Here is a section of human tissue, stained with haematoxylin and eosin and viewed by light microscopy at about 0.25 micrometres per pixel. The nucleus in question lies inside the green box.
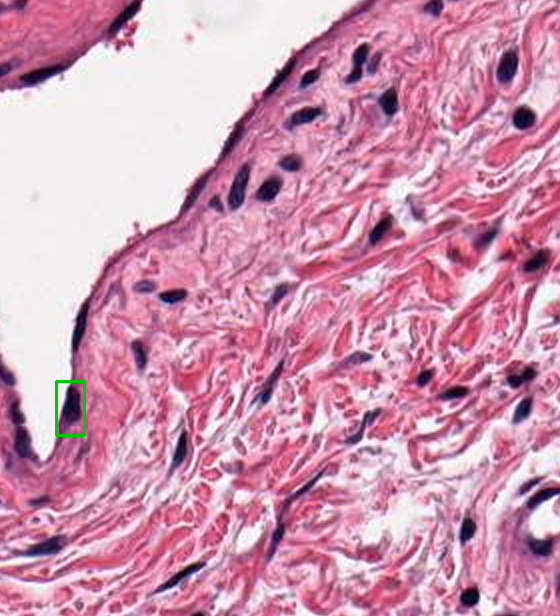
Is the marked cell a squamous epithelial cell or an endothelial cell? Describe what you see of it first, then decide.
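The nucleus is elongated and flattened, with its long axis running along the edge of the open space. The nucleus stains very dark, darker than most of the nuclei scattered in the tissue around it. It lies directly on the border of a large empty lumen, with pink fibrous tissue immediately behind it. Almost no cytoplasm is visible; at most a thin pink line separates the nucleus from the lumen. Similar flat, dark nuclei line the facing wall of the same narrow recess in a single row. It is an endothelial cell.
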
